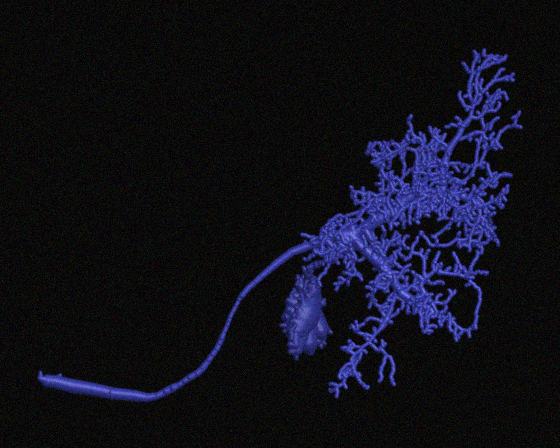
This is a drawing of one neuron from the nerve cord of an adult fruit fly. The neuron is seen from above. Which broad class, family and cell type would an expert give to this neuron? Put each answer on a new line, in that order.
motor neuron of the nerve cord
hemilineage 16B
hg1 MN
